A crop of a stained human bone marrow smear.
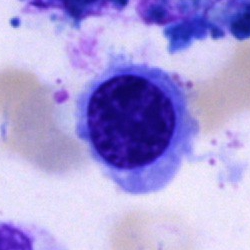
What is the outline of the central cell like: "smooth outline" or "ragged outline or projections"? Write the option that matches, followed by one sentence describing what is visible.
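Ragged outline or projections. The cell margin is irregular, with small bumps along its edge.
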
